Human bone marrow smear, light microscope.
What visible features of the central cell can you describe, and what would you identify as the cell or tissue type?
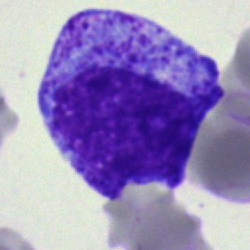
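Looking first, I see the nucleus low in the cell, with cytoplasm mainly above it. It fills most of the cell, leaving a moderate crescent of cytoplasm. The chromatin is deep purple and finely stippled, not in coarse clumps. Numerous dark purple granules are scattered through the cytoplasm. And this is a promyelocyte.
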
